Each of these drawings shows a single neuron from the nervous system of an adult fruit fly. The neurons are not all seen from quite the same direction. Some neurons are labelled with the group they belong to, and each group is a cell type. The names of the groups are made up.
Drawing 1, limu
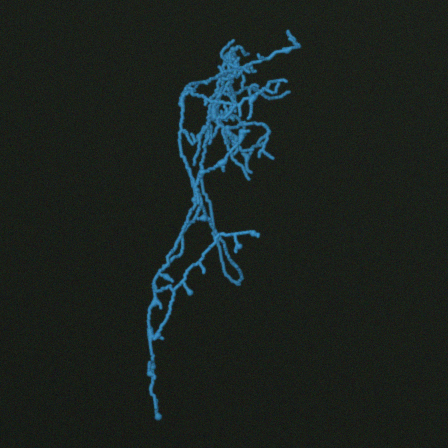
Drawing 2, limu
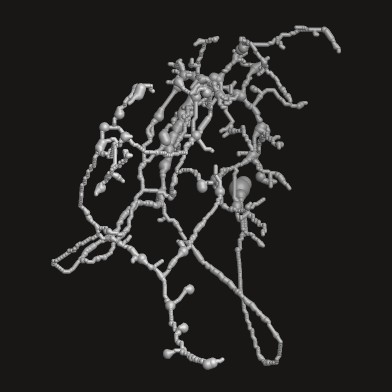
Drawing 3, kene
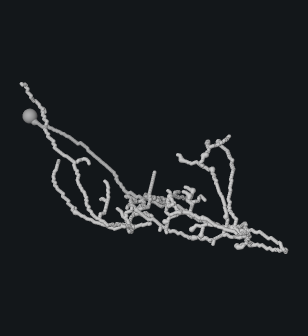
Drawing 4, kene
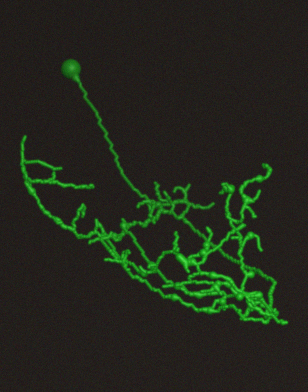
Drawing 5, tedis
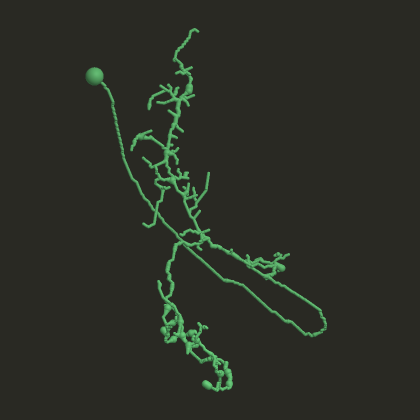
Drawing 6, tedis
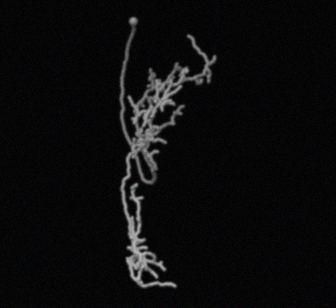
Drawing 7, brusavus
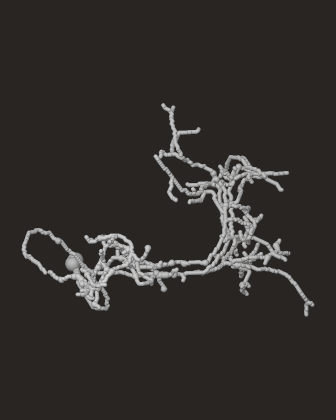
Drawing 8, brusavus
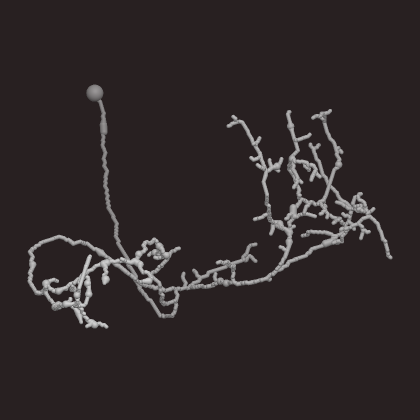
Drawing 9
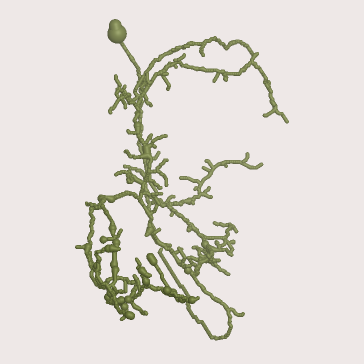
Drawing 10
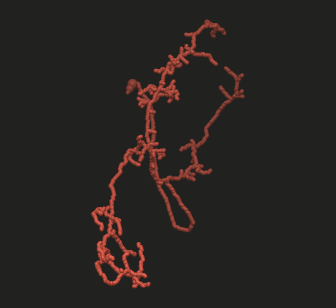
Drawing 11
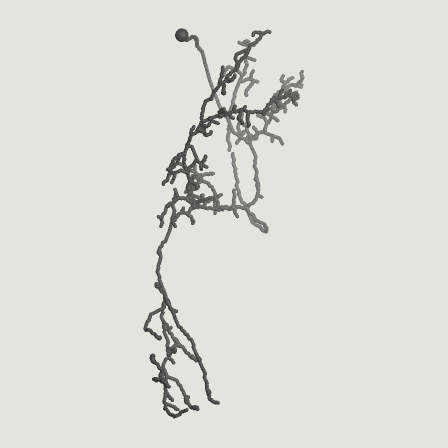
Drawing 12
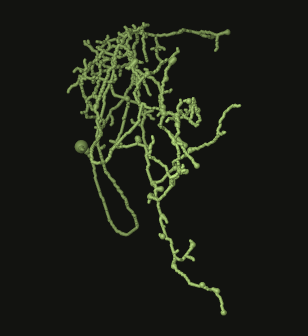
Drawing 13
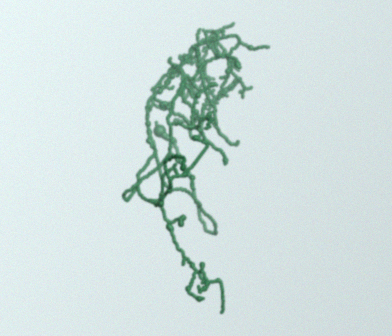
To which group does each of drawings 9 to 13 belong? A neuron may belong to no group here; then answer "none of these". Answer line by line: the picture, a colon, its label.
9: tedis
10: tedis
11: tedis
12: limu
13: limu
